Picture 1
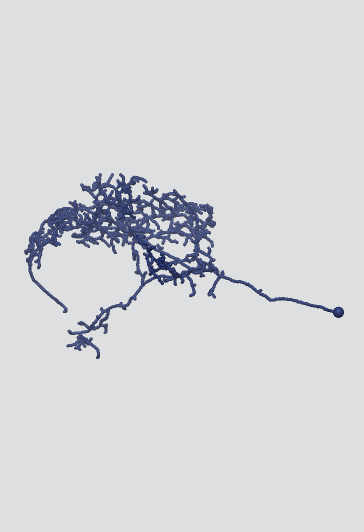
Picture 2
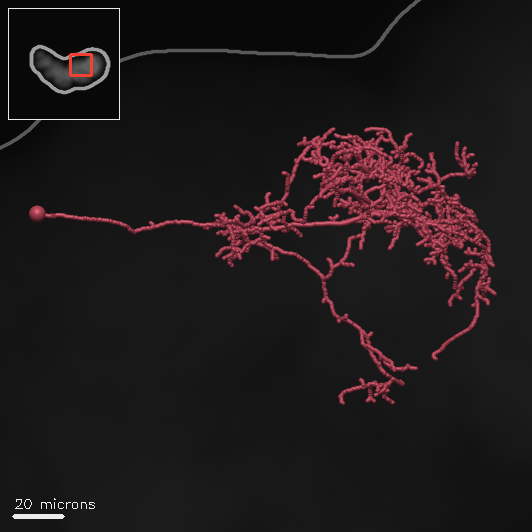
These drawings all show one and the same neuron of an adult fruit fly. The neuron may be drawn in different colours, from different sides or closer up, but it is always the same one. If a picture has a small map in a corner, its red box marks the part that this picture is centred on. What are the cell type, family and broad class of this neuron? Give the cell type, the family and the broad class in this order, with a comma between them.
SMP253, hemilineage SMPpv2_dorsal, central-brain intrinsic neuron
